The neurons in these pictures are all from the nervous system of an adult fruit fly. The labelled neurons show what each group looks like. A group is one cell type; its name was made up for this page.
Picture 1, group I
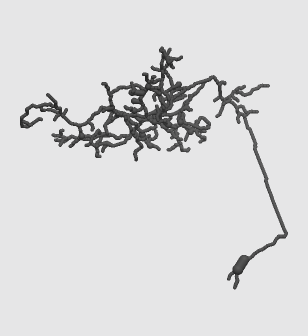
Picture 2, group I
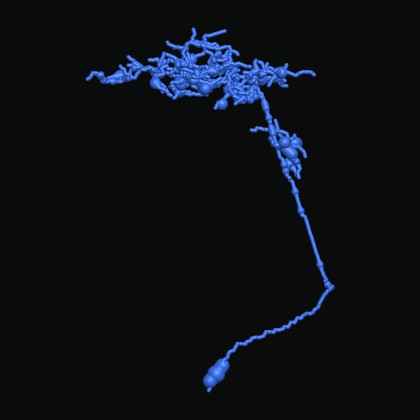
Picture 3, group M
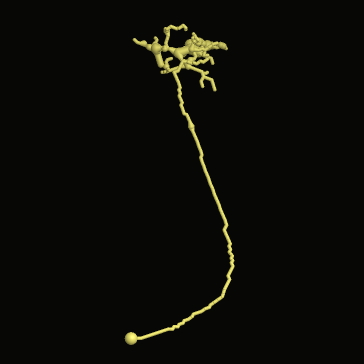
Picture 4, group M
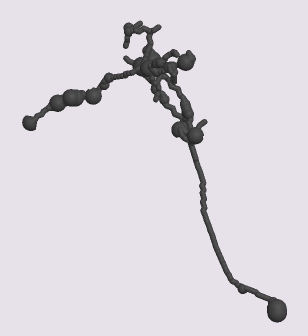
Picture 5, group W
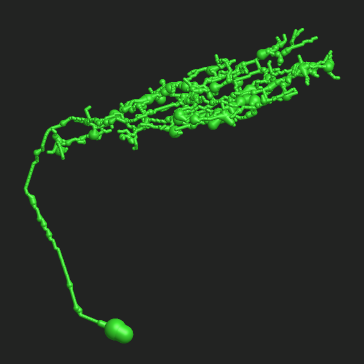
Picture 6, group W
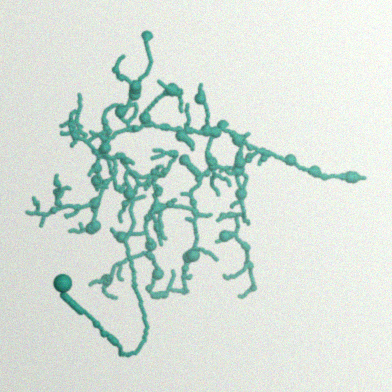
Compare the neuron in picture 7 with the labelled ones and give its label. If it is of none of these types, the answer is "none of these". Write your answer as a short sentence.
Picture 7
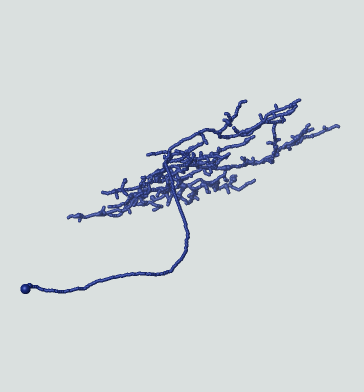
It belongs to none of these.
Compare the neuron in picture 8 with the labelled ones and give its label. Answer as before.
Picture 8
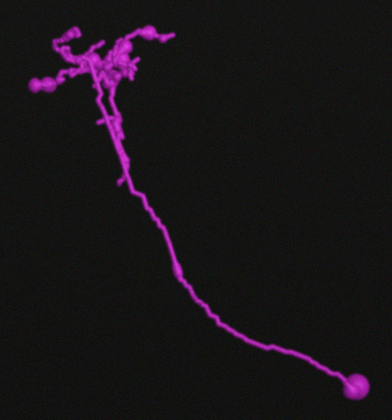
It belongs to group M.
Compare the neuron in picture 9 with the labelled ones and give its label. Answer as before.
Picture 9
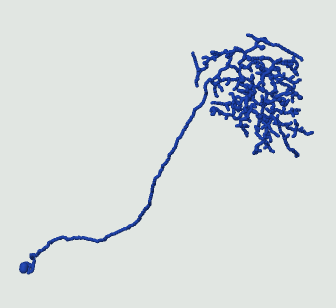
It belongs to none of these.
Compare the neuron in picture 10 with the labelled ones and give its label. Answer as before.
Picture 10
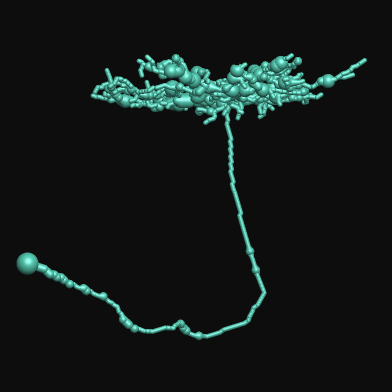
It belongs to group W.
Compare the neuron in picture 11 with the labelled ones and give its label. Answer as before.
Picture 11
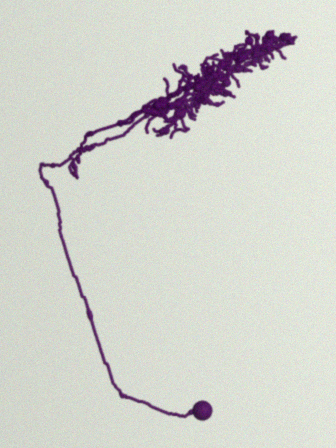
It belongs to group W.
